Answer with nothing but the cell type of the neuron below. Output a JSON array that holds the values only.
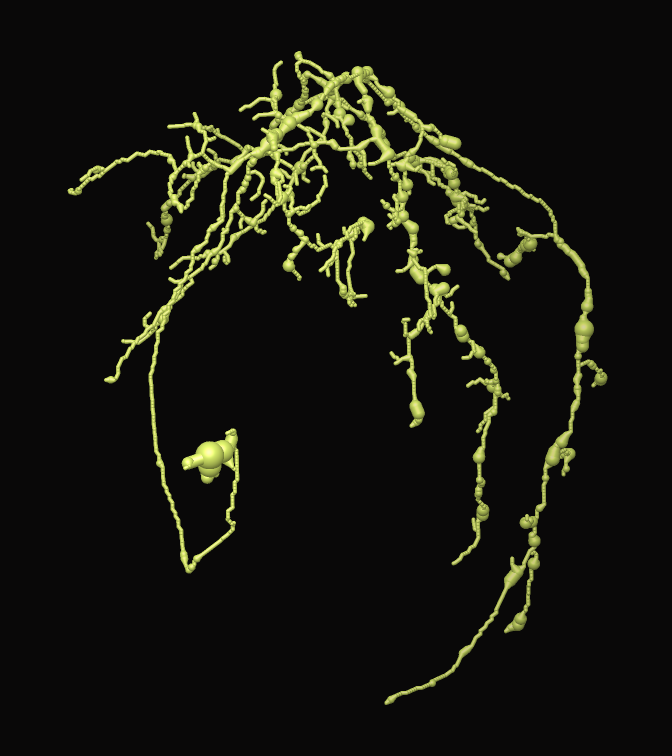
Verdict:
["IN08A026"]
